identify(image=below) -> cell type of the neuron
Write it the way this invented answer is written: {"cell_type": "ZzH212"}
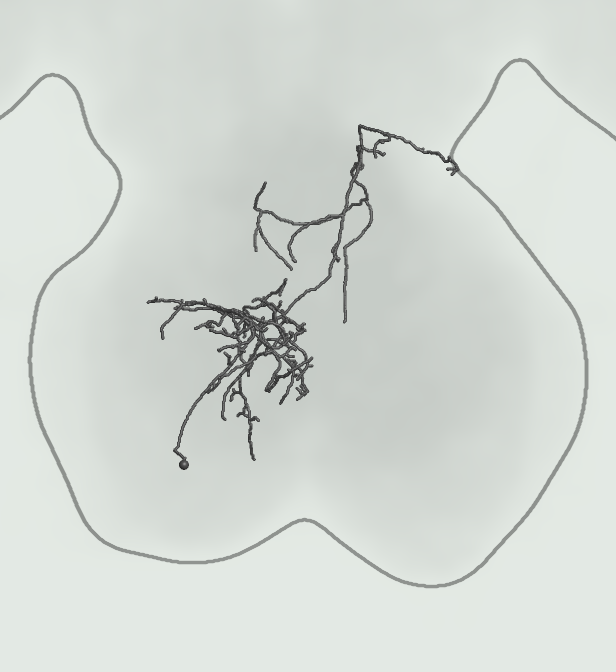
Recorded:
{"cell_type": "IN08B068"}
